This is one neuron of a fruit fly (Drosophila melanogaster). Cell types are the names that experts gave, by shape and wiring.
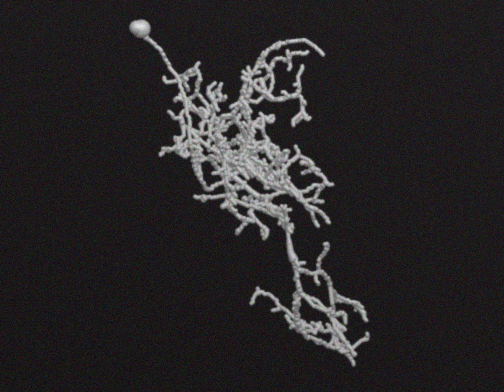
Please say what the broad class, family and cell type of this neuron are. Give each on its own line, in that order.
central-brain intrinsic neuron
hemilineage TRdm
GNG391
